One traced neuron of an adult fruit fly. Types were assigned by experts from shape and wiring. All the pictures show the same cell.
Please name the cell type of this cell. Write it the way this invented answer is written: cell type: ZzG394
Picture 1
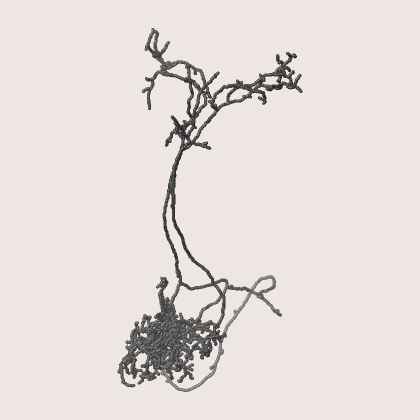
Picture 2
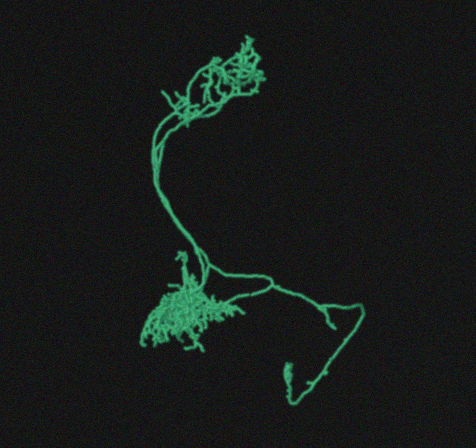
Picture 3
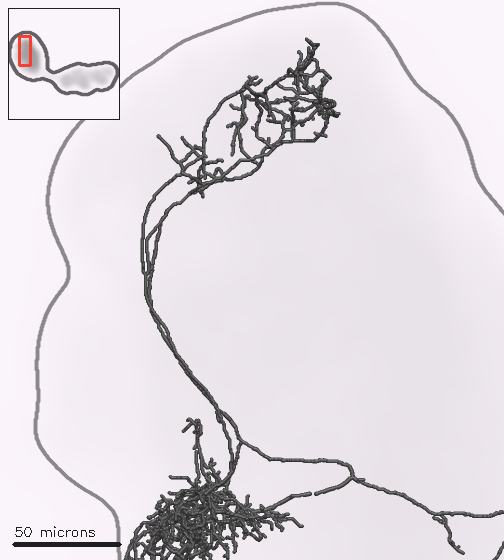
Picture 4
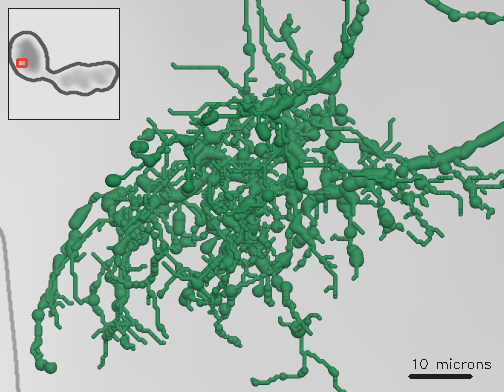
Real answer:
cell type: PRW060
